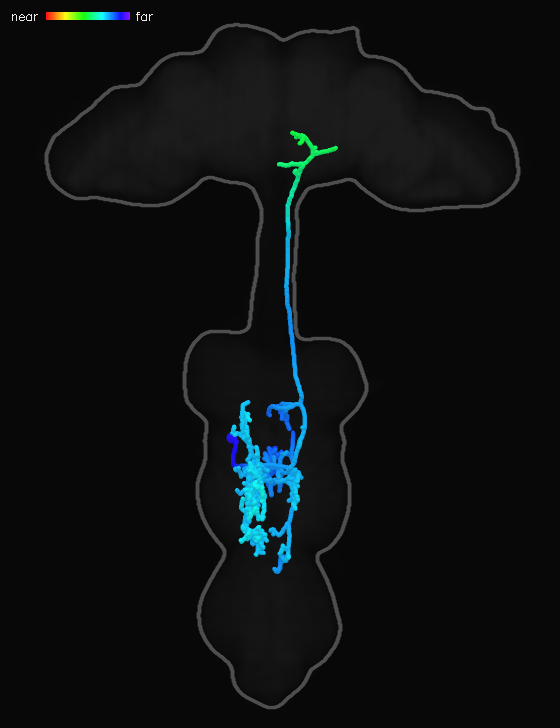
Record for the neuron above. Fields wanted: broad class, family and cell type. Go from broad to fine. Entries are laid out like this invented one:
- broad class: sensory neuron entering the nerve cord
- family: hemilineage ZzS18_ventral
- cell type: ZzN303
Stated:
- broad class: ascending neuron
- family: hemilineage 07B
- cell type: AN07B046_c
